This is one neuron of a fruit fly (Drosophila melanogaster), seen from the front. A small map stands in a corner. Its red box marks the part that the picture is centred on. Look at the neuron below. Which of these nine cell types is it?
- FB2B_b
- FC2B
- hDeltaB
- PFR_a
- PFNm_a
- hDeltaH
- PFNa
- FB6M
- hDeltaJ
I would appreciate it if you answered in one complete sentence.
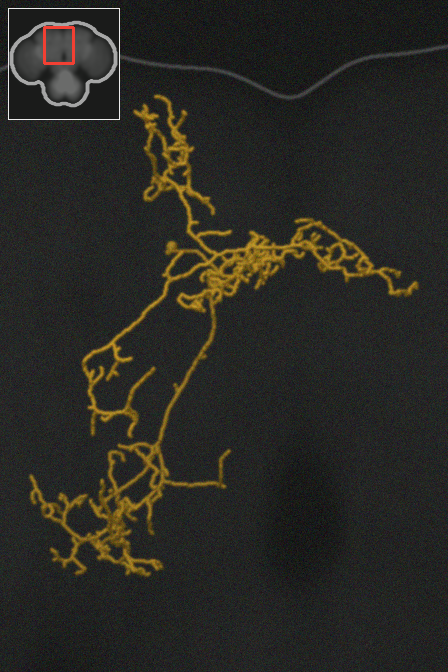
For this neuron, the cell type is FB6M.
